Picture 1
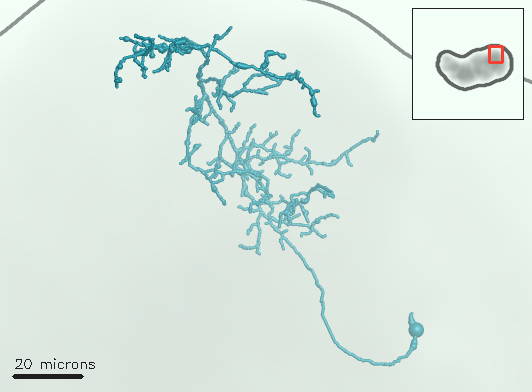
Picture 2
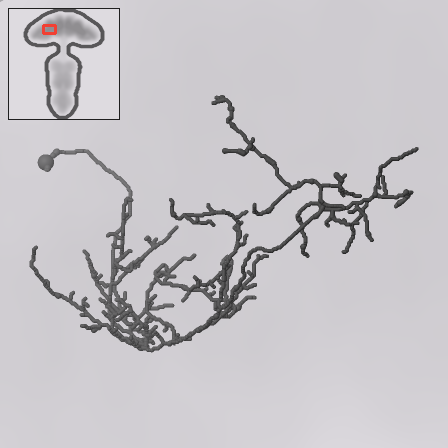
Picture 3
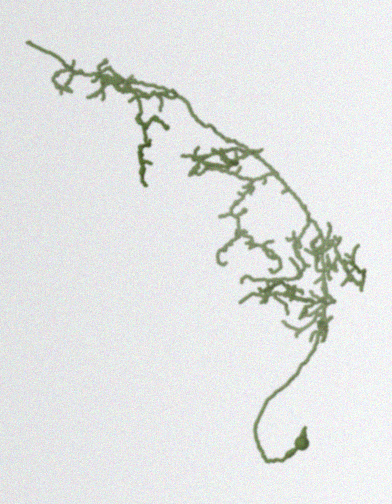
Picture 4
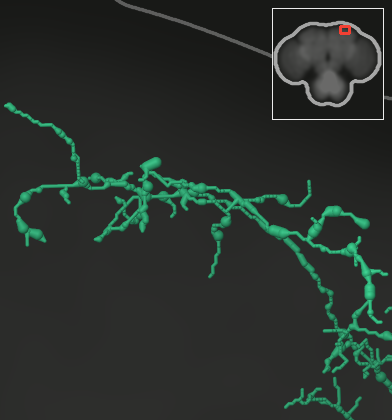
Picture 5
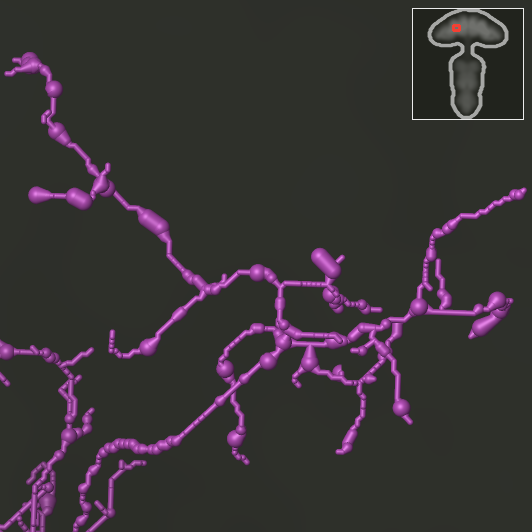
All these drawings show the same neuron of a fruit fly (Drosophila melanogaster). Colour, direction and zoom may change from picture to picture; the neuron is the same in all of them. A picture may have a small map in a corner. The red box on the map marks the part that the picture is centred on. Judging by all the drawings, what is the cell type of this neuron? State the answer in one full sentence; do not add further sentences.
The neuron here falls under cell type CB1735.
